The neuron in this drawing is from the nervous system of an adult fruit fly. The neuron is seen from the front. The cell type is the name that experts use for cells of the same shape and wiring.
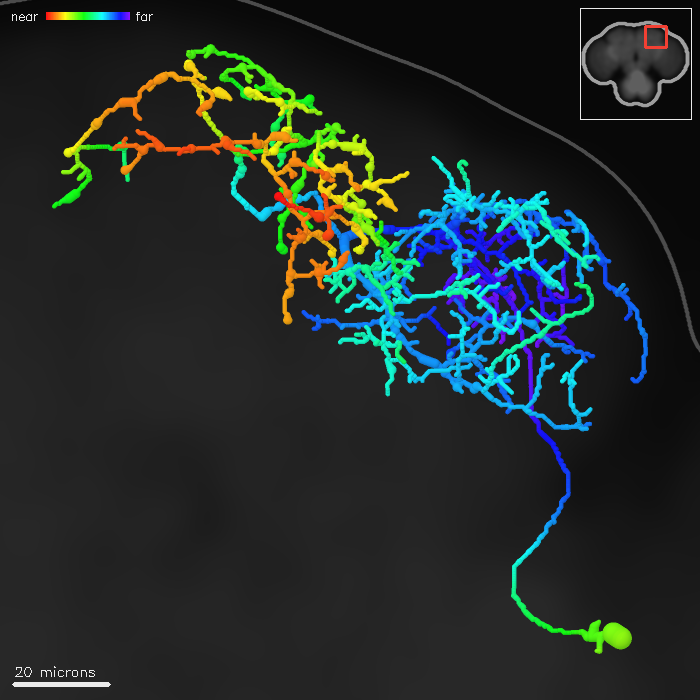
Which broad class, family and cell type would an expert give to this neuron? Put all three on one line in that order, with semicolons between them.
central-brain intrinsic neuron; hemilineage LHa3; LHAV3b12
